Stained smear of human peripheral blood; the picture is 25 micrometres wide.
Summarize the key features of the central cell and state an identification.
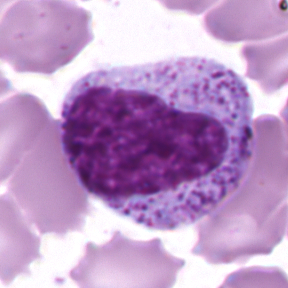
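A single elongated nucleus lies horizontally across the cell. It sits toward the left, leaving more cytoplasm on the right. The cytoplasm is pale lilac-grey, with many small purple-red granules scattered through it. It is a myelocyte.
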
